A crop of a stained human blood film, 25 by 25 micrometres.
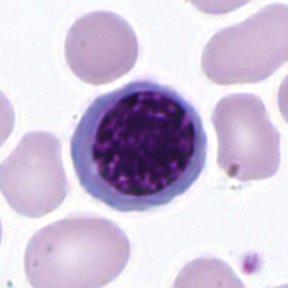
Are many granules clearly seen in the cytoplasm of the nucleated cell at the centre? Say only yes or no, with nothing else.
No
